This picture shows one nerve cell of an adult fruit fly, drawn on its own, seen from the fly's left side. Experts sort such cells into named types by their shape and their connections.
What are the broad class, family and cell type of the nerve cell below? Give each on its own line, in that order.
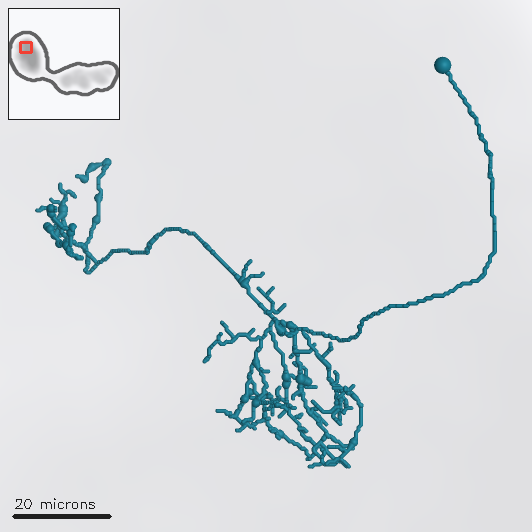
central-brain intrinsic neuron
class CX
FC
